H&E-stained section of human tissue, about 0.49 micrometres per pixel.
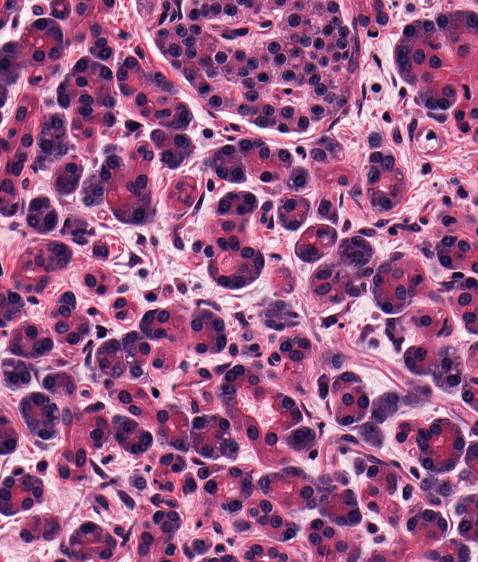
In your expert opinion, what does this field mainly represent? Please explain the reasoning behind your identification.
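This field mainly shows exocrine pancreas. It is built of many small rounded cell clusters, parted by narrow strands of stroma. In many clusters the nuclei lie toward the outer edge, with cytoplasm gathered toward the centre.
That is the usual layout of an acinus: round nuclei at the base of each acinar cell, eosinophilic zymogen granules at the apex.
Notice too how strongly eosinophilic, pink-red, the cytoplasm is.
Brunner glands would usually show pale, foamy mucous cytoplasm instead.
At the top centre sits a larger rounded group of cells outlined by a thin fibrous band.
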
